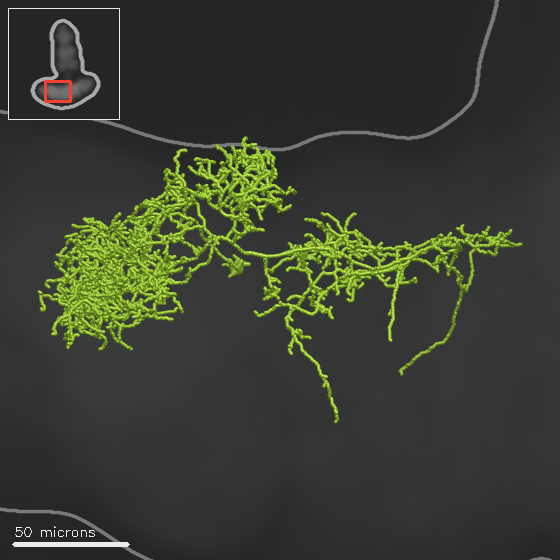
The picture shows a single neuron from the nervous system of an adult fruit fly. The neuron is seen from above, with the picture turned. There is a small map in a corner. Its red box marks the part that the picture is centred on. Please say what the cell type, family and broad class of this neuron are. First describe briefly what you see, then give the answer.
By the scale bar it is about 200 microns wide in this view. More than a hundred branch ends can be seen. Its cell type is PPL202. Its family is called class DAN. This is a central-brain intrinsic neuron.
